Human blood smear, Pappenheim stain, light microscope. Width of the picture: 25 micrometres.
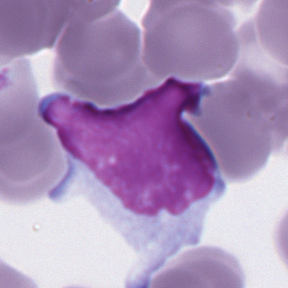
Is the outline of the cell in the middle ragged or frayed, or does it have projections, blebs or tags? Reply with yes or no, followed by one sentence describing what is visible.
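Yes. The cytoplasm runs out into a tapering extension at the bottom of the cell.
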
